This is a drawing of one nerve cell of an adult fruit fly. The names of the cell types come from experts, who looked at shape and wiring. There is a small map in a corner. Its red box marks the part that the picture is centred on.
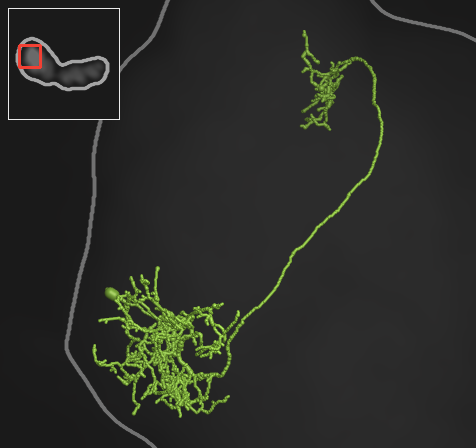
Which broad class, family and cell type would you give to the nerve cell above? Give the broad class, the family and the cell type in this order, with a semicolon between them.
central-brain intrinsic neuron; hemilineage ALl1_ventral; M_l2PNm15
